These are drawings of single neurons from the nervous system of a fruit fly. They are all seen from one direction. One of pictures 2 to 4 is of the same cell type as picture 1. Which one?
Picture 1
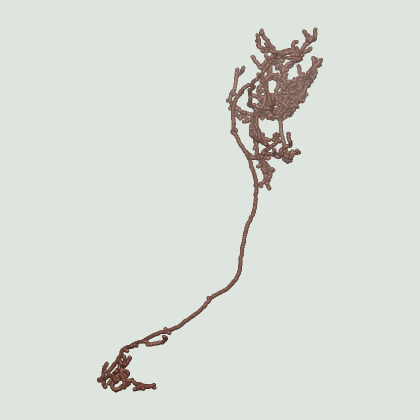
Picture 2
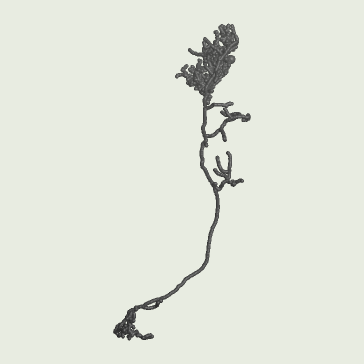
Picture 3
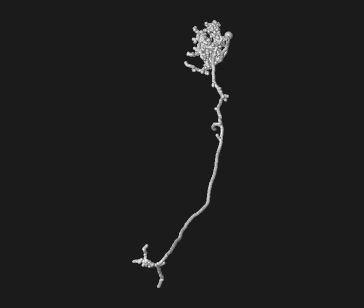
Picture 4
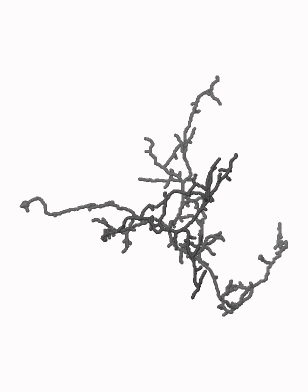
Picture 2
